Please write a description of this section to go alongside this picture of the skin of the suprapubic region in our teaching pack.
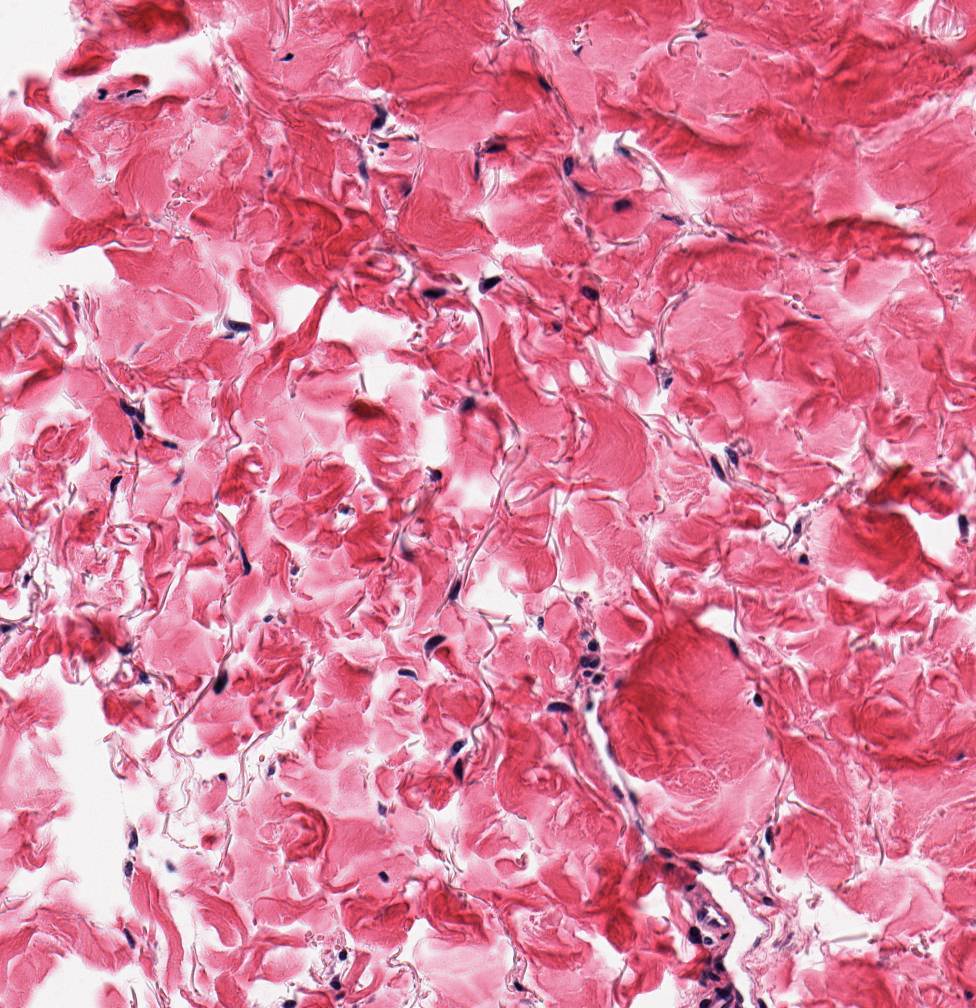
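No epithelium is present anywhere in the field. Sparse nuclei lie singly in the narrow spaces between bundles; they are small, dark and mostly elongated. Thin wavy strands run along the edges of the bundles, outlining the spaces between them. In the lower right, a small thin-walled vessel runs diagonally, with a small cluster of nuclei along it.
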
